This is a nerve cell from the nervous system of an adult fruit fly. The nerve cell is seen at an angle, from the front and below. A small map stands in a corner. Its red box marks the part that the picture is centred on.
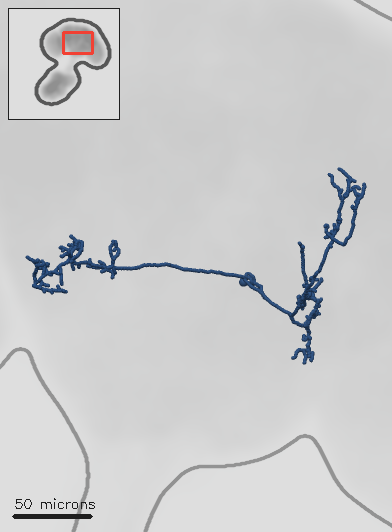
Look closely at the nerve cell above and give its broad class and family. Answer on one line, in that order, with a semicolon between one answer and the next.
central-brain intrinsic neuron; hemilineage DM6_ventral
